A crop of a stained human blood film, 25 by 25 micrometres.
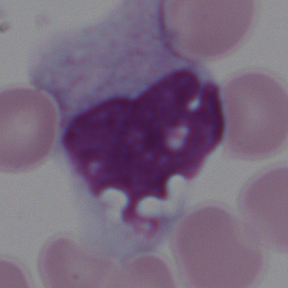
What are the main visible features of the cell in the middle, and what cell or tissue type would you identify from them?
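Rather than round, the outline of this cell is irregular. Its cytoplasm is a pale grey-blue, with fine pinkish-purple granules scattered through the upper part. A few small clear spots lie over the nucleus. This cell is a monocyte.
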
